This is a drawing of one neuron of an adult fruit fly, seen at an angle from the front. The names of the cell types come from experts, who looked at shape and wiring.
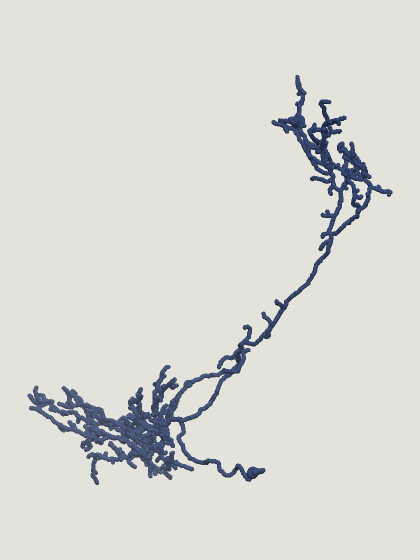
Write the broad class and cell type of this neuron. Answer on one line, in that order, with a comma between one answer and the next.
central-brain intrinsic neuron, GNG486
